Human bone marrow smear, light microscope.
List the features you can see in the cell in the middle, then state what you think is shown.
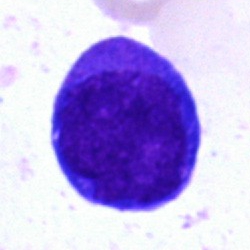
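Taking the cytoplasm first, its colour is deep blue, and neither granules nor vacuoles can be seen in it. Turning next to the chromatin, it is dark purple, with a finely mottled texture rather than coarse solid blocks. Having gone through both, the cell is a blast.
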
